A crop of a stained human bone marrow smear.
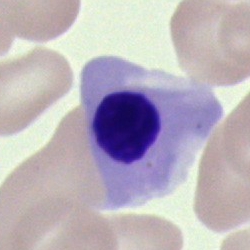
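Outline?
Angular, irregular, roughly triangular.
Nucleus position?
Off-centre, to the left.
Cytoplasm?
Abundant relative to nucleus; no visible granulation.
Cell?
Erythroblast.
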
